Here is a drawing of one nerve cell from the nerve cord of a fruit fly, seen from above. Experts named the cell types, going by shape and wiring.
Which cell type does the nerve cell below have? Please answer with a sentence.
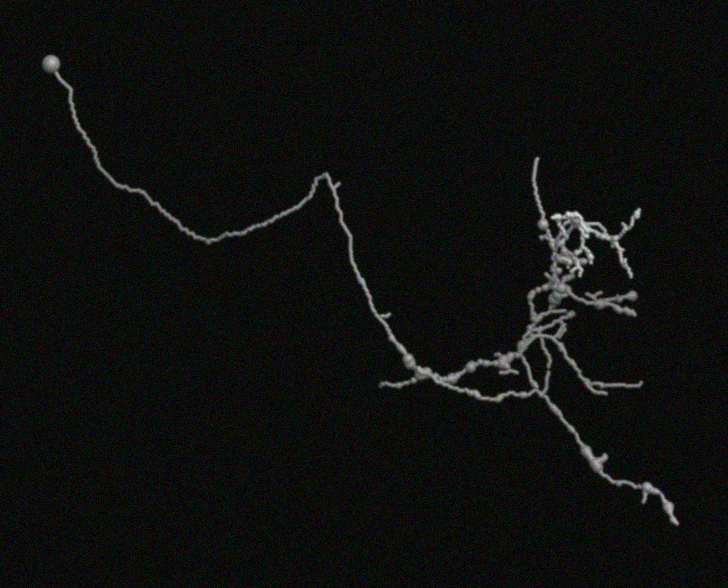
The cell type is IN14A110.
